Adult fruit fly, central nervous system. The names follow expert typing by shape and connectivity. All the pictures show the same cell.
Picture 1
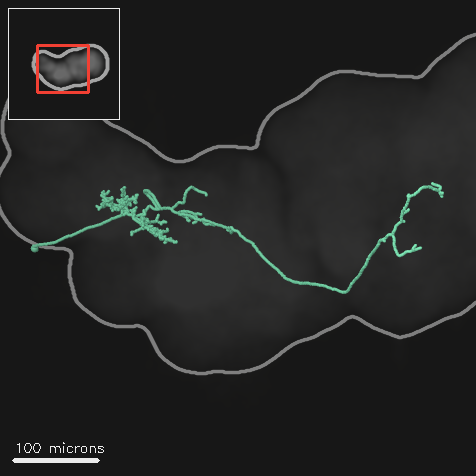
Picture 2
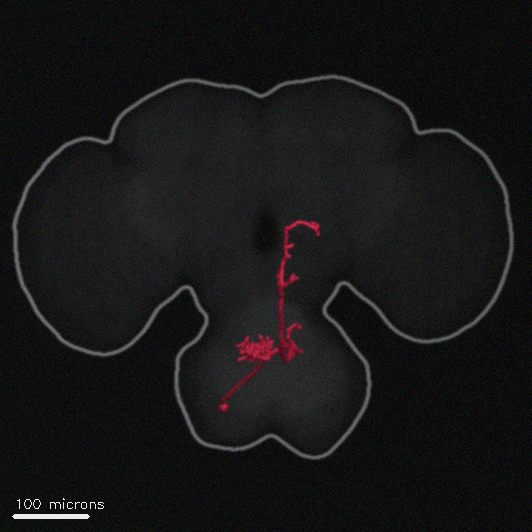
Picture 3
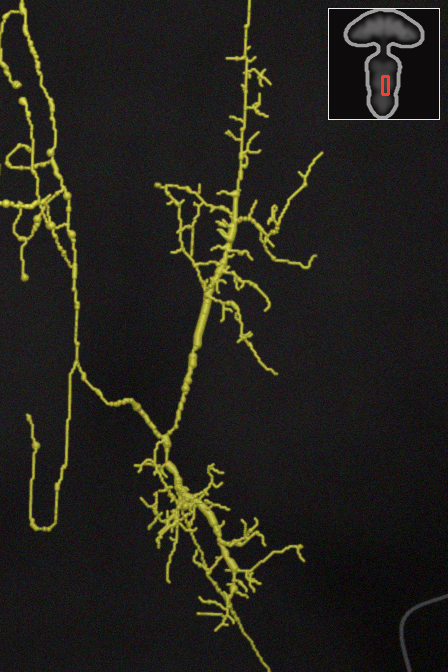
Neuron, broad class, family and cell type: ascending neuron; hemilineage 08B; AN08B079_b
